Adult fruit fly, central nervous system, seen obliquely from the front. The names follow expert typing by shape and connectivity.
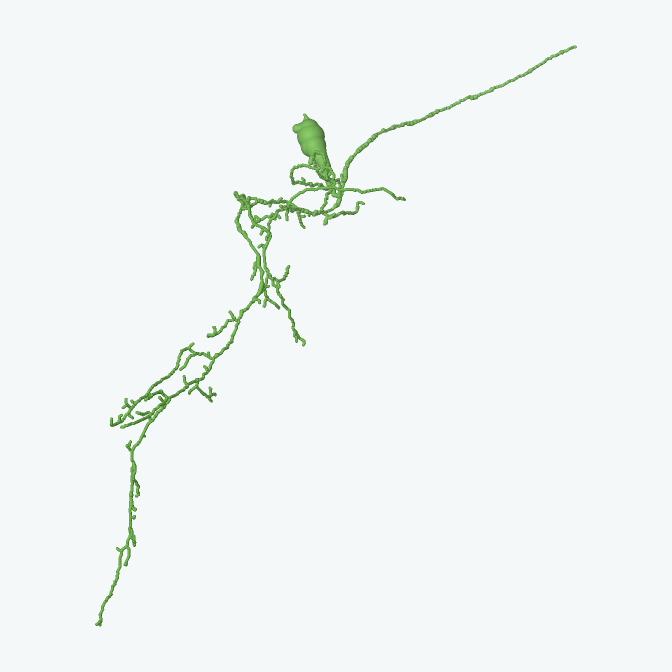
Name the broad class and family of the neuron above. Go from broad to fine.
motor neuron of the nerve cord; MNad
